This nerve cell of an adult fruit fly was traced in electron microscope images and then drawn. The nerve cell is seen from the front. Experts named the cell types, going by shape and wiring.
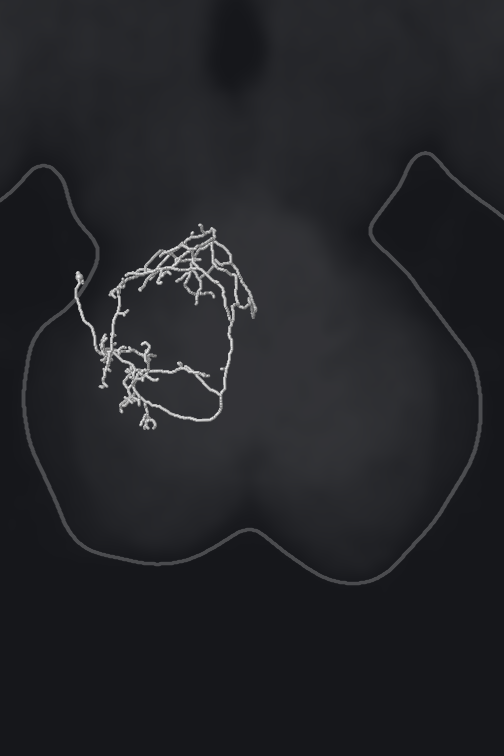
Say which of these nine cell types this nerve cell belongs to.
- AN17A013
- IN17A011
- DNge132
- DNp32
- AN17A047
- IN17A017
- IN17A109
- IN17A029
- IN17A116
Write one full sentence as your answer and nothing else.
For this nerve cell, the cell type is IN17A116.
